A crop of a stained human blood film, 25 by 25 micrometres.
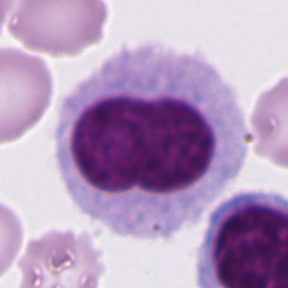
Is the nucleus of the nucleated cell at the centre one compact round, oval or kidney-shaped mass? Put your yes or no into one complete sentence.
No, there is a nucleus split into distinct lobes in this cell.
